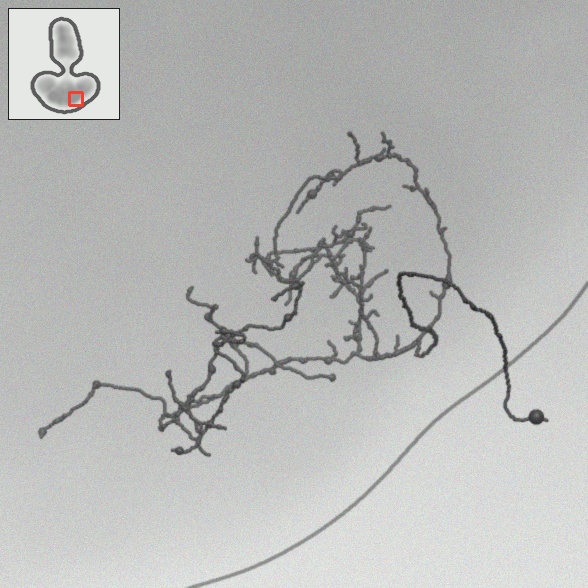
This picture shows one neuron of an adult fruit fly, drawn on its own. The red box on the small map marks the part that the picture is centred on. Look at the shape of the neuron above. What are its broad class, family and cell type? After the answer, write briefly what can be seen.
It is a central-brain intrinsic neuron. The family is hemilineage VPNl&d1_dorsal. Its cell type is LHAV5a2_a4. It lies in the brain. The cell body is at the lower right of the picture. Dozens of branch ends can be seen.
